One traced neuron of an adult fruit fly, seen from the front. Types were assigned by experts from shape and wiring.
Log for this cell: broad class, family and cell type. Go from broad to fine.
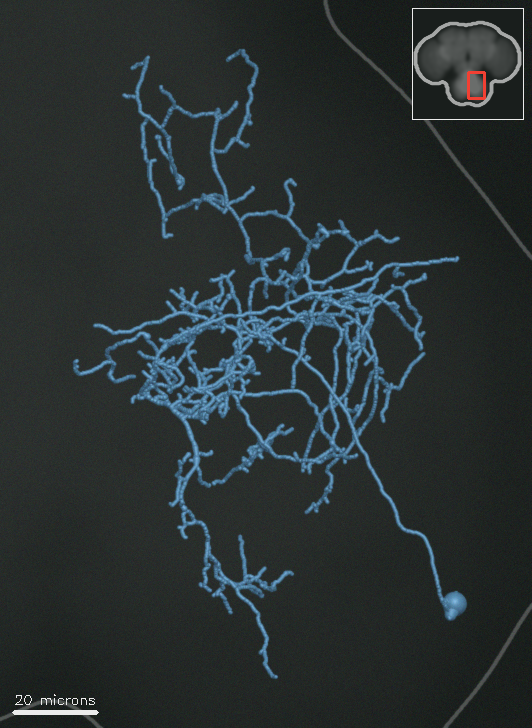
nerve-cord intrinsic neuron; hemilineage 12A; TN1c_d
